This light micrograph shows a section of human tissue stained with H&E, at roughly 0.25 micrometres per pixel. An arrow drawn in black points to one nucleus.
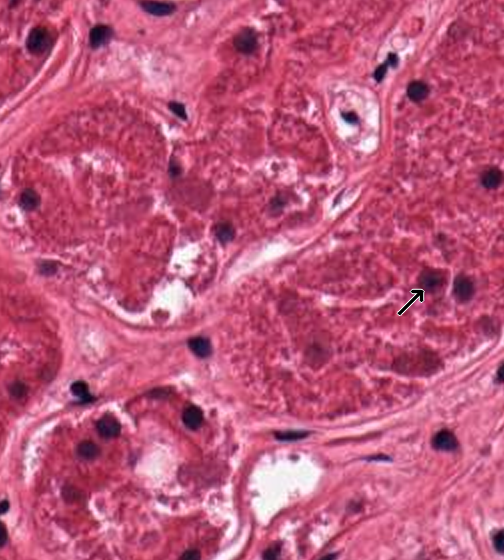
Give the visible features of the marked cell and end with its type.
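The nucleus is round and darkly stained, with a fairly smooth edge. The cytoplasm around the nucleus is abundant, deep pink and coarsely granular. No clear outline separates this cell from its neighbours; its granular cytoplasm runs into theirs. It lies inside a rounded tubular profile bounded by thin pink fibres, with another dark round nucleus just beside its own. Type of cell: proximal tubule cell.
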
